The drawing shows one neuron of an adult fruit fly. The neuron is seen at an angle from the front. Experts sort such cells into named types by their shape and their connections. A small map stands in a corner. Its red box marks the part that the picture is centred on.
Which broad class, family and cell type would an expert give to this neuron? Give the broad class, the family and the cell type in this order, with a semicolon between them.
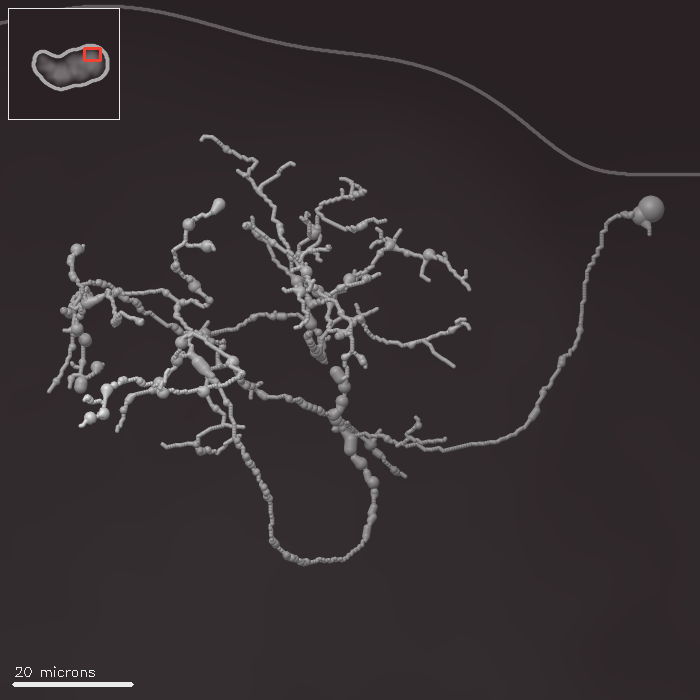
central-brain intrinsic neuron; hemilineage SLPal1; CB3506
